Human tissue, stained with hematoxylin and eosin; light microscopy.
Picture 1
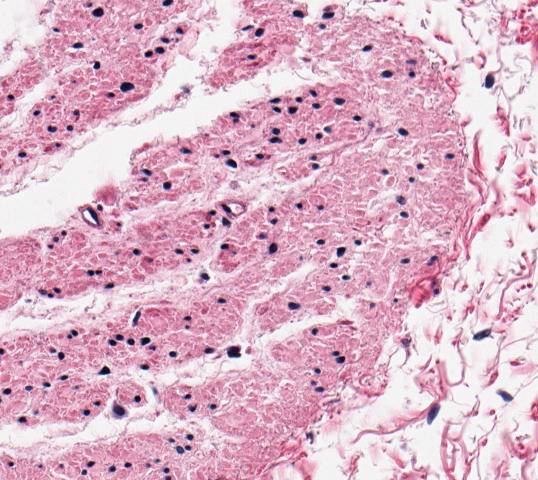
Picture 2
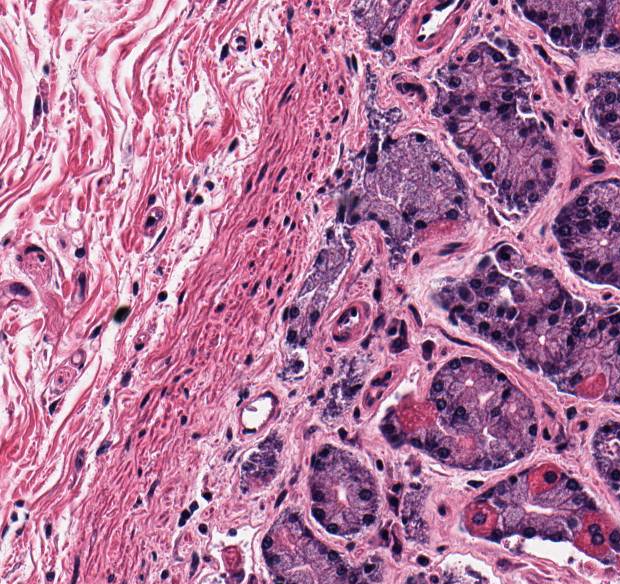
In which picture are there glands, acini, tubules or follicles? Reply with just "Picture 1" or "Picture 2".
Picture 2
